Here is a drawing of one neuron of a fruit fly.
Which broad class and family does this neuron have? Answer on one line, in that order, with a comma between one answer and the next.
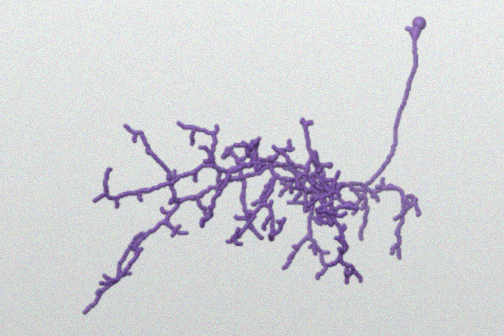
nerve-cord intrinsic neuron, hemilineage 20A.22A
